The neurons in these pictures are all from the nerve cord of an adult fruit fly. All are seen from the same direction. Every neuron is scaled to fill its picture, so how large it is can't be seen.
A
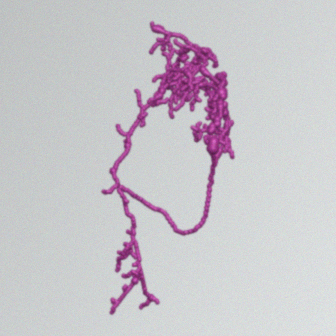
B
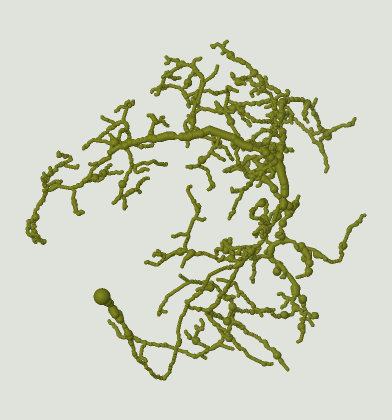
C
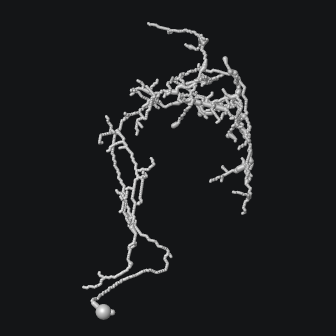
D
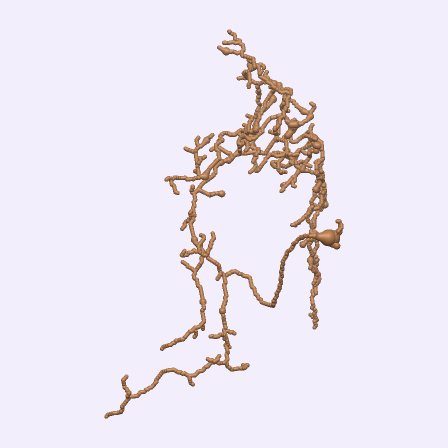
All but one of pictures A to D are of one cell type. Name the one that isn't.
Picture B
